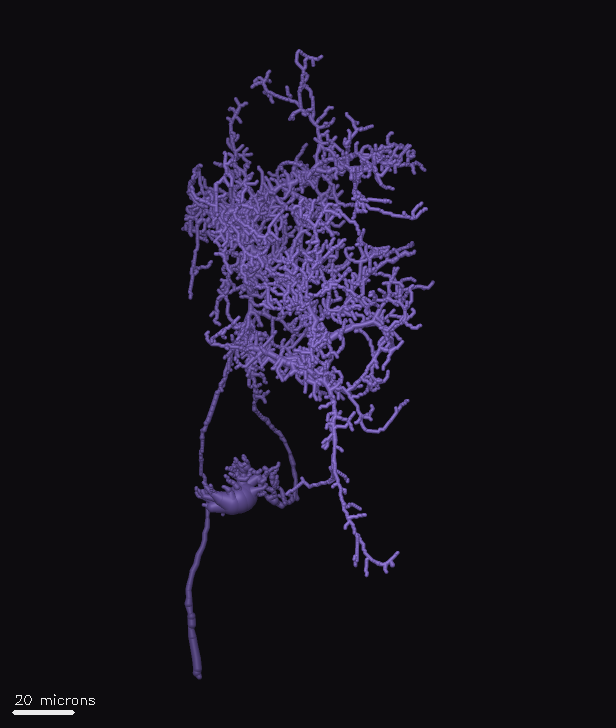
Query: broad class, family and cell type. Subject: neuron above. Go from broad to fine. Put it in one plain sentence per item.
A motor neuron of the nerve cord of hemilineage 03B, type MNwm35.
